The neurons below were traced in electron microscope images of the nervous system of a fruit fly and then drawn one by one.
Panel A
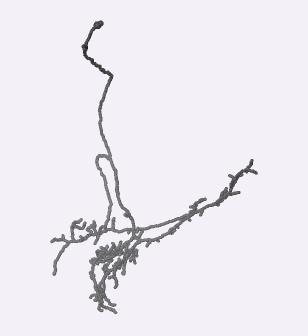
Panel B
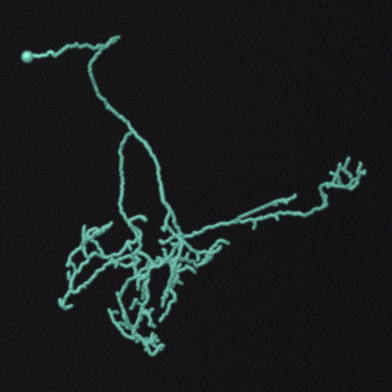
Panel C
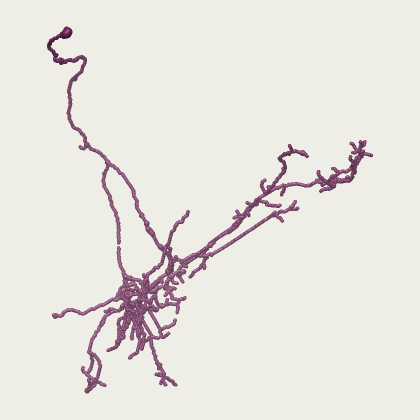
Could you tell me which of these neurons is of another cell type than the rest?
C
